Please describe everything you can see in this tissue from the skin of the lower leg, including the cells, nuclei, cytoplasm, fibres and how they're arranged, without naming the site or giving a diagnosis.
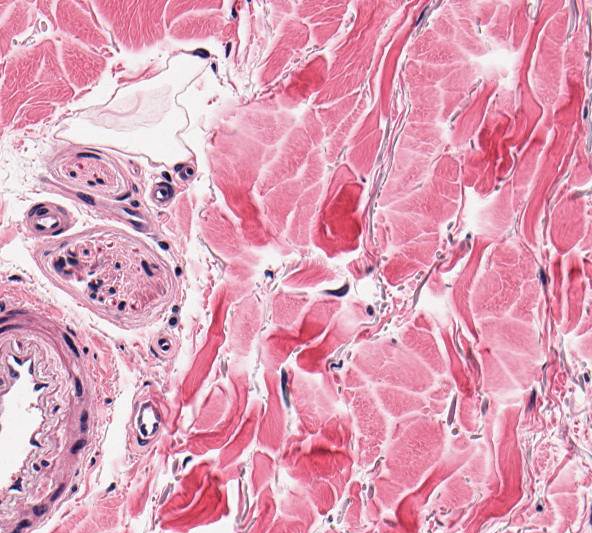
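Eosinophilic muscle fibres occupy centre and right of field; vessels and nerve bundles gathered at left edge. Fibres cut in mixed planes: polygonal cross-sections beside elongated oblique profiles. Nuclei few, flattened, at fibre edges. Scattered individual fibres stain deeper red than neighbours.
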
